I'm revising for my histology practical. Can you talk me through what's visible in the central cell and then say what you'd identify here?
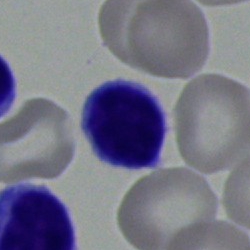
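Almost the whole cell is nucleus, and it stains a deep, dark purple all the way through. I look for nucleoli and see none; no granules turn up anywhere in the cell either. This one is a lymphocyte.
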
